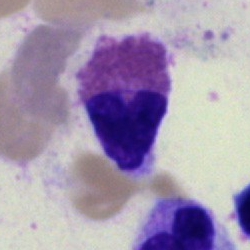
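Eosinophil, the central cell in a stained human bone marrow smear under the light microscope. Its outline narrows downward to a rounded point, which gives it the look of a shield. The nucleus fills the lower half of the cell, broad along its upper edge and tapering toward the bottom. As far as I can make out, no nucleoli can be seen in it.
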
